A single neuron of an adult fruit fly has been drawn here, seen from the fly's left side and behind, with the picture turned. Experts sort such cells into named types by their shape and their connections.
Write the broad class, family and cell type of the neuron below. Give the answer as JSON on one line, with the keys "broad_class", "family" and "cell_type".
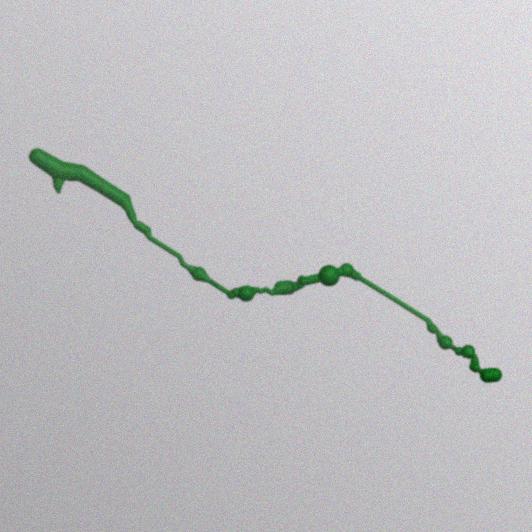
{"broad_class": "photoreceptor or other optic-lobe sensory neuron", "family": "class visual", "cell_type": "R7y"}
